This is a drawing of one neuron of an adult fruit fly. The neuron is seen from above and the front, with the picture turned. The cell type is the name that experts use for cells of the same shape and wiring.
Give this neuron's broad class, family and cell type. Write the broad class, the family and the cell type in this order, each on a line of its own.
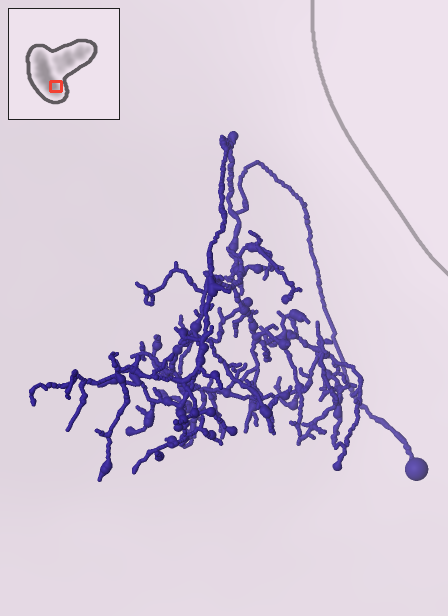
central-brain intrinsic neuron
hemilineage SLPp&v1_posterior
LHPV4b1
